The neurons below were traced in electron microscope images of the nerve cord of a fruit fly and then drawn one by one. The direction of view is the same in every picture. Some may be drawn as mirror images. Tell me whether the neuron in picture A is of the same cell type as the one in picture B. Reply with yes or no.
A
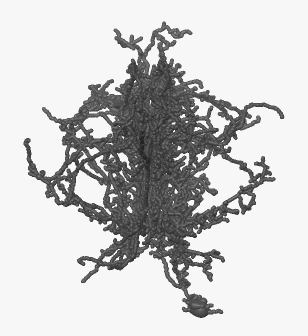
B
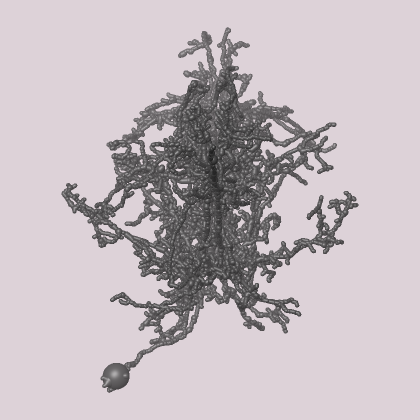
yes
